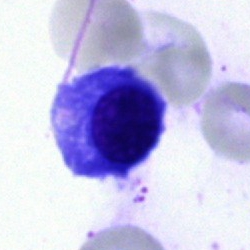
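Plasma cell, in the middle of this stained human bone marrow smear. Its outline is roughly round, though the edge is slightly bumpy and irregular. Note the cytoplasm staining a deep blue, with a few small paler patches on the left side. No distinct granules show up in it.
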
